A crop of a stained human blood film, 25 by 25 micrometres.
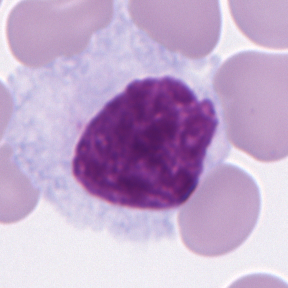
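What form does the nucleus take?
A single irregular oval mass without lobes, about 13 by 11 micrometres.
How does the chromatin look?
Dark purple and coarsely clumped, with paler streaks between the clumps.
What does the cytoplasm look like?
Abundant and pale grey-blue, with a fine, faintly speckled texture and no coarse granules.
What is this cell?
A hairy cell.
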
